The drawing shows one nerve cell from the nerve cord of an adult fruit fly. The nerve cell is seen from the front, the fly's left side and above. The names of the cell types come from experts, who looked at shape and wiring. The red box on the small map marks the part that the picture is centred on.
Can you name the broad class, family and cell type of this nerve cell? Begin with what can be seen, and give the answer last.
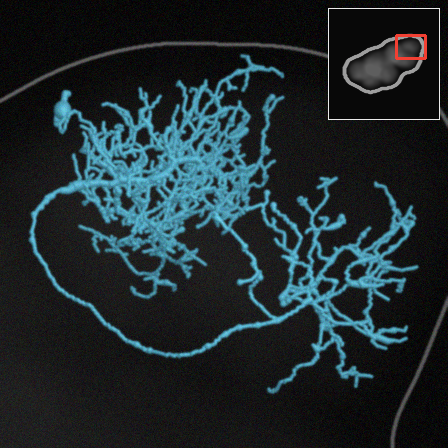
As drawn here it is about as wide as it is tall. This is a nerve-cord intrinsic neuron. Its family is hemilineage 01A. The cell type is IN01A043.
